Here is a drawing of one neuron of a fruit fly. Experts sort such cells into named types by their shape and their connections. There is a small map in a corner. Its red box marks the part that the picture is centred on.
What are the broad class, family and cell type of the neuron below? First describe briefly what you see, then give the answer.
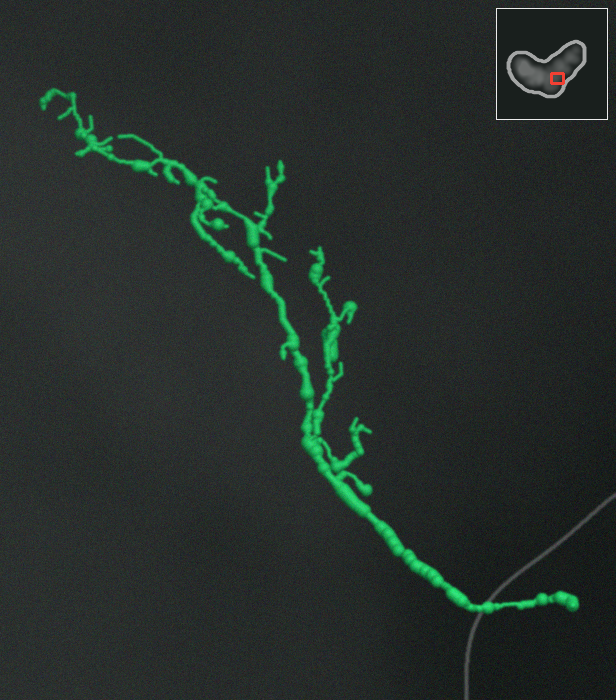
As drawn here it is about as wide as it is tall. This is a sensory neuron entering the nerve cord. The name of its family is class gustatory. It is of cell type LgLG6.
